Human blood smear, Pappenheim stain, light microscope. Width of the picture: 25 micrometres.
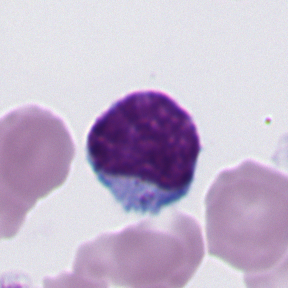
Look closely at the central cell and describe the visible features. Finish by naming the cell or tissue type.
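Quick look: the cell's about 10 micrometres across, and the nucleus measures about 10 by 8 micrometres. Its chromatin is dark purple with a mottled, patchy texture. Pale blue cytoplasm sits as a crescent mainly below the nucleus, holding a few small purple granules. The lower edge of that cytoplasm looks faintly frayed rather than smooth. It's a typical lymphocyte.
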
